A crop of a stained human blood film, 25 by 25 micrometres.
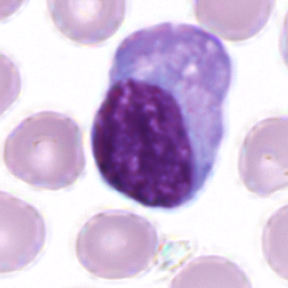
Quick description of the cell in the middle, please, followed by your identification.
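The nucleus lies eccentrically, in the lower left part of the cell. It has neither an indentation nor lobes, and no nucleoli are visible within it. The cytoplasm holds no coarse granules. This is a plasma cell.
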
